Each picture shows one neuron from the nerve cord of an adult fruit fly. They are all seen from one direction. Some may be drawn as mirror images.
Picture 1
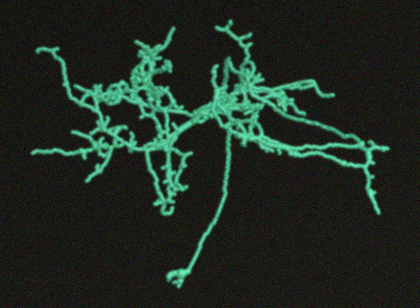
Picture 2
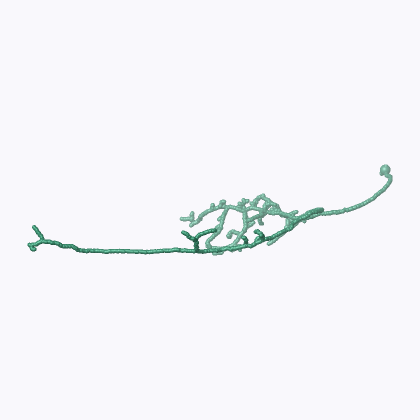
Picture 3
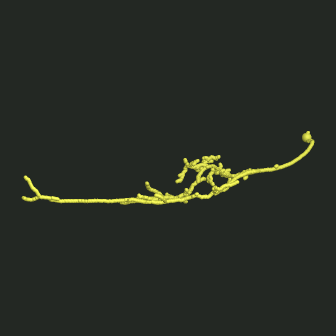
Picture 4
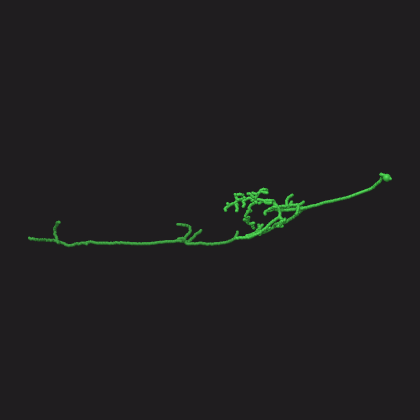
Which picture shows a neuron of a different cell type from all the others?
Picture 1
